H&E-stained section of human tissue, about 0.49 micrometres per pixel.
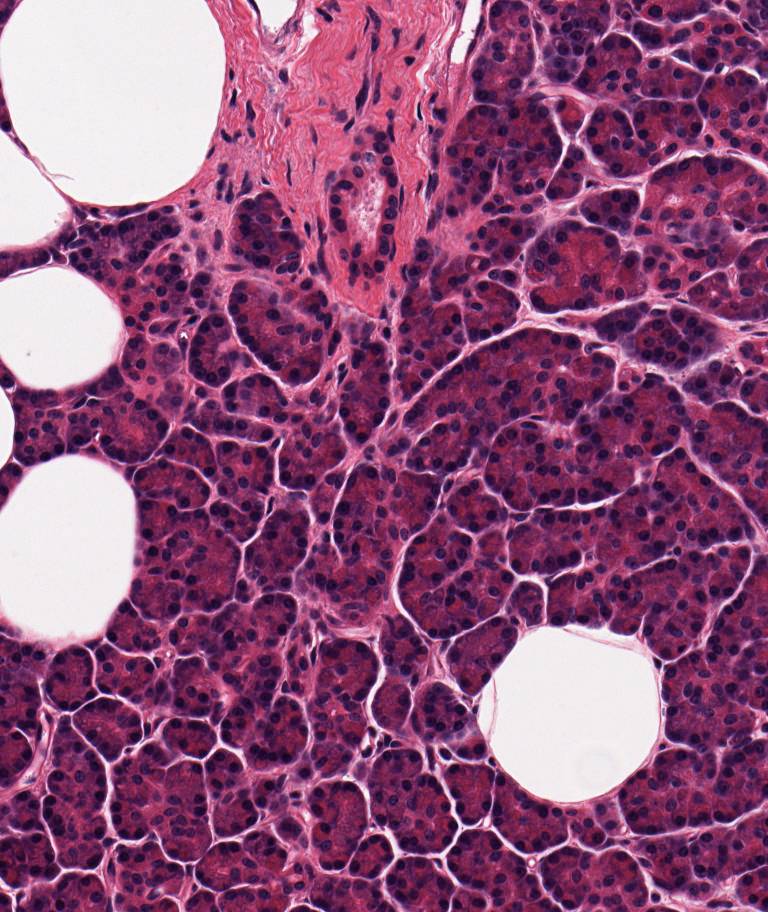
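Pancreas, haematoxylin and eosin stain. Acini: closely packed, filling most of the field, separated by thin strands of pale pink connective tissue. Acinar cells: round dark nuclei set toward the base of each acinus. Fat: large round empty fat cells, mostly along the left edge, one in the lower right. Duct: a small one with a pale lumen, within the collagen wedge at top centre.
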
